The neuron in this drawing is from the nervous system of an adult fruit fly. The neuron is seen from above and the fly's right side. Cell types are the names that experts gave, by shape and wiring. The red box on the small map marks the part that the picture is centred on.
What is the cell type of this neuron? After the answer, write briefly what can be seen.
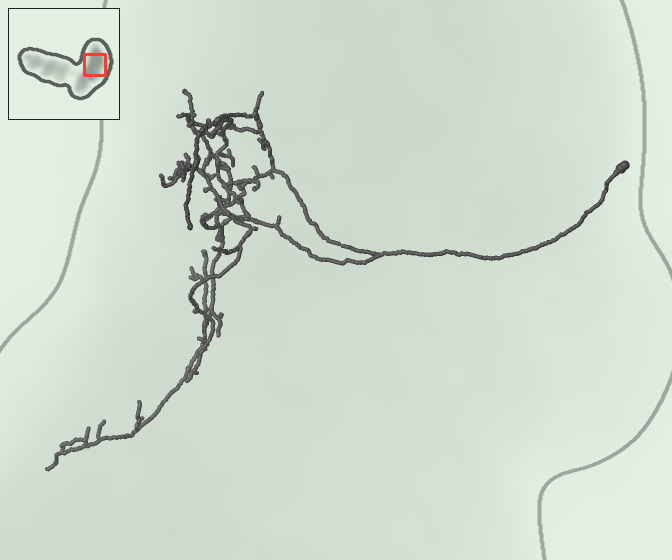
The cell type is CB1356. This is a central-brain intrinsic neuron. It is in the brain and does not reach the nerve cord. Dozens of branch ends can be seen.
